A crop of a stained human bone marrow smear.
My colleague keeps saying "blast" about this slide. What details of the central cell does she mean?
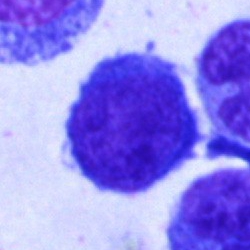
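The cell is a blast.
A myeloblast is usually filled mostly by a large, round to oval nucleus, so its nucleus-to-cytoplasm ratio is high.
That fits what is seen, since the nucleus takes up nearly the whole cell.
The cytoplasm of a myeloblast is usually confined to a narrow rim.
Here only a very thin rim of deep blue cytoplasm surrounds the nucleus, which also fits. The chromatin looks finely mottled rather than gathered into coarse dark blocks, and a small pale loop projects from the lower left edge of the cell.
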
